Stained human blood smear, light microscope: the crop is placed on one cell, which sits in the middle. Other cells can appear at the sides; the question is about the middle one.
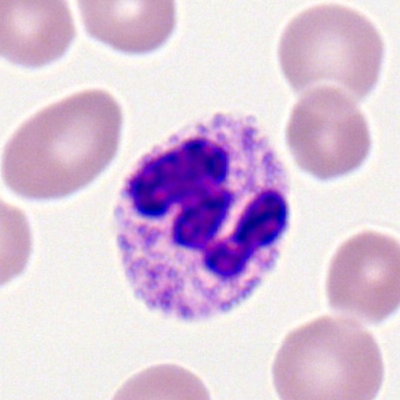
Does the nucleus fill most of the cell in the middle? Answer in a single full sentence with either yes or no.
No, the cell's cytoplasm is ample, not a thin rim.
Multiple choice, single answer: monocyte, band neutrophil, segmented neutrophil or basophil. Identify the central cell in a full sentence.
For this crop, the central cell is a segmented neutrophil.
